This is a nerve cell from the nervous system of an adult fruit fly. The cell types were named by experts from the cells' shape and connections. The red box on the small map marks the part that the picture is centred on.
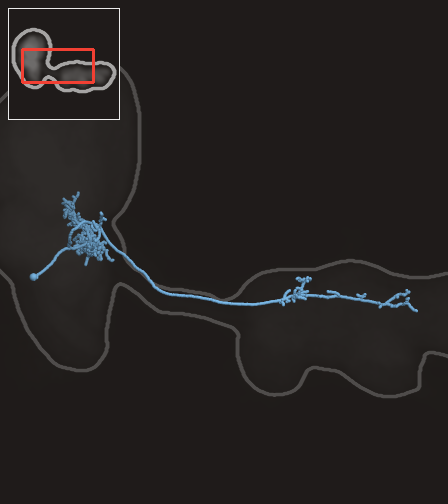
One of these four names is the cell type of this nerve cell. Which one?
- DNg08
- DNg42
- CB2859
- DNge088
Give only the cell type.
DNg42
